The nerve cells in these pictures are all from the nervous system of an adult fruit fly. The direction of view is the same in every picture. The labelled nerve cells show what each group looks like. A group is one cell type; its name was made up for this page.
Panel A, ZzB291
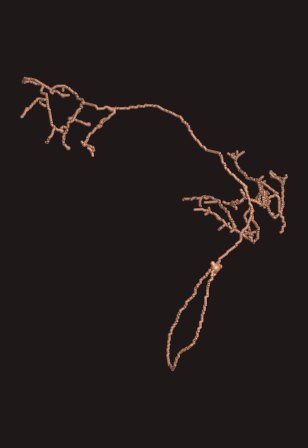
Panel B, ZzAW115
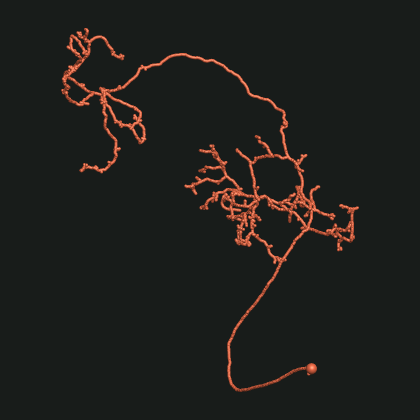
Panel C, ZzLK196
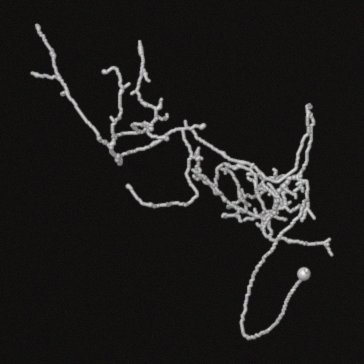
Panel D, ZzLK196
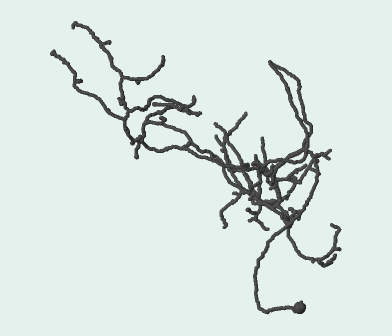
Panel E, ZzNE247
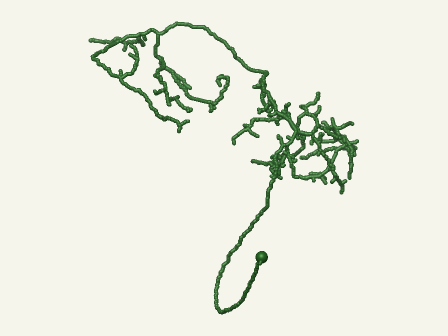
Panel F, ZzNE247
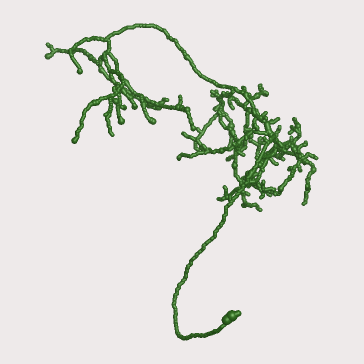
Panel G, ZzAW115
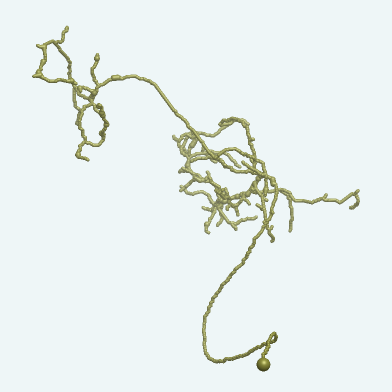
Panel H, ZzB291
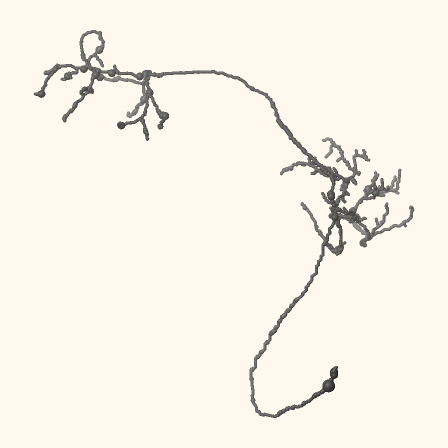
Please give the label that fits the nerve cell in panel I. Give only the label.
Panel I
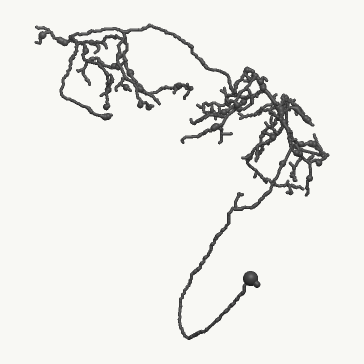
ZzNE247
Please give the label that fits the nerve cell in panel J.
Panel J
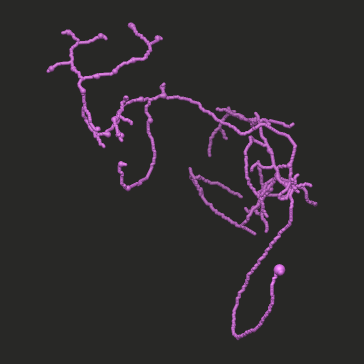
ZzLK196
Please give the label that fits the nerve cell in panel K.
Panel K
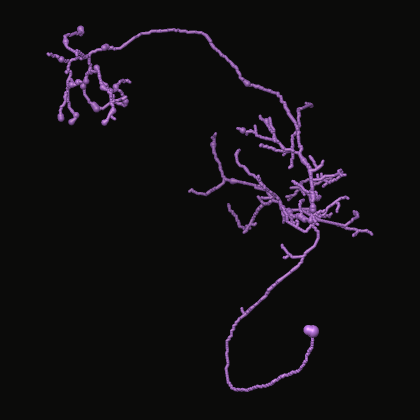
ZzAW115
